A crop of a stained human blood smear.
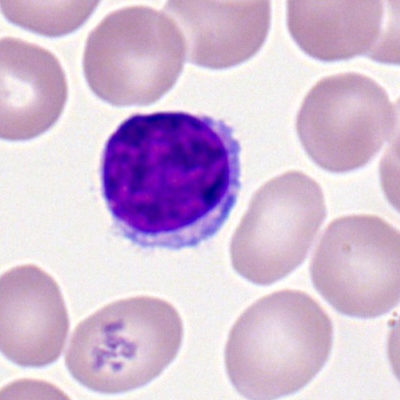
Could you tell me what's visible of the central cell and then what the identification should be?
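Round outline. Nucleus occupies most of the cell. Cytoplasm pale blue, free of coarse granules. Lymphocyte.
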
